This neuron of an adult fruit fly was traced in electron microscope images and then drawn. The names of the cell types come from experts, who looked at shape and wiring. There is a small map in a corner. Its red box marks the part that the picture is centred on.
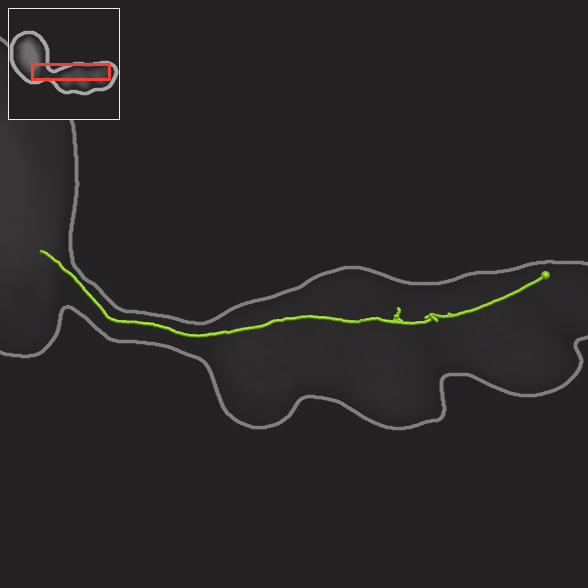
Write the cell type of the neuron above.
SApp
